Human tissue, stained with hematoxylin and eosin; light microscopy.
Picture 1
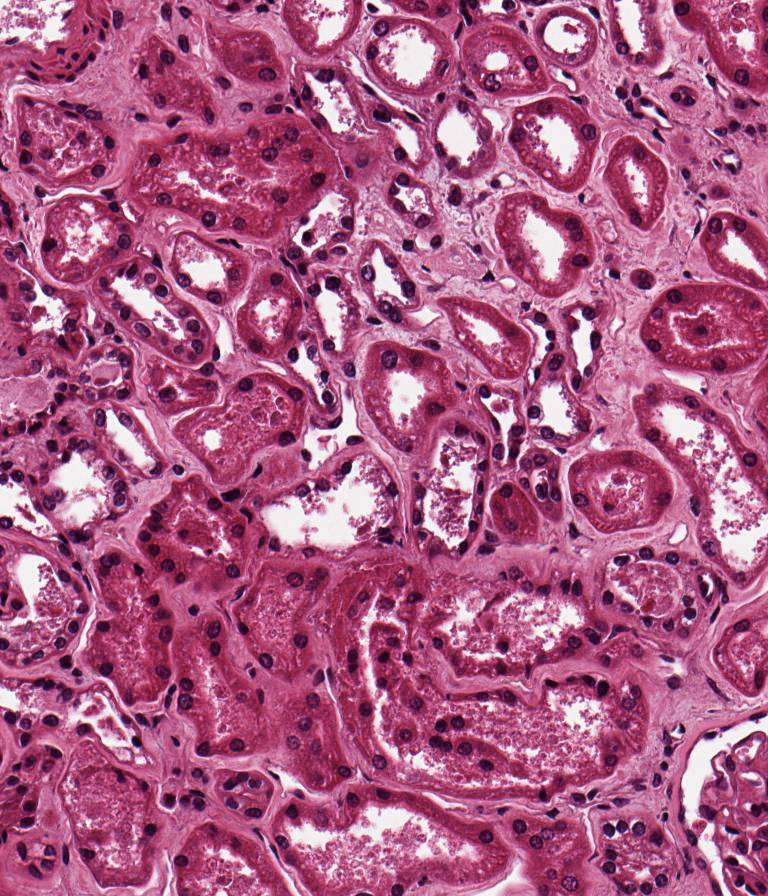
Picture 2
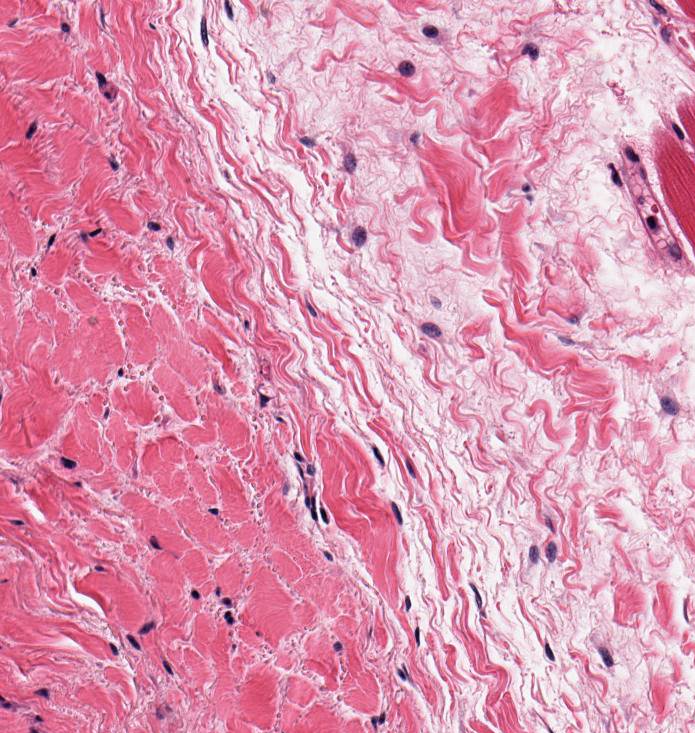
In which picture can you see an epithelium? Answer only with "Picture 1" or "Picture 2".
Picture 1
